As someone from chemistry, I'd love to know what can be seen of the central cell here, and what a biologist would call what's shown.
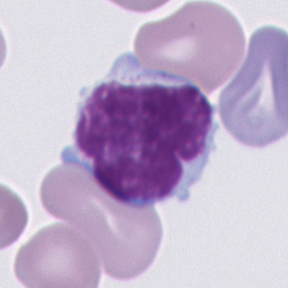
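Nucleus first: its outline has a notch on the lower right side. Cytoplasm next: pale greyish blue, with no distinct granules. Finally the outer edge of the cytoplasm: irregular, bearing small knobby projections. Result: typical lymphocyte.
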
